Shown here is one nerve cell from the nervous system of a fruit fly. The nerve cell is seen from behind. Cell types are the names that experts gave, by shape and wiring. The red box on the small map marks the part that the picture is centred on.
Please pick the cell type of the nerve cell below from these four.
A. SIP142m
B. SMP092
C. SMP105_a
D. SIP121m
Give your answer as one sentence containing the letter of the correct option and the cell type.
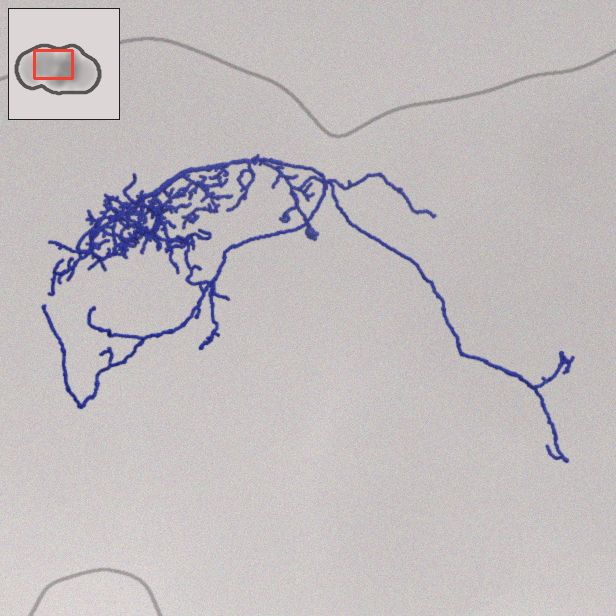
Option D, the cell type SIP121m, describes the nerve cell.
